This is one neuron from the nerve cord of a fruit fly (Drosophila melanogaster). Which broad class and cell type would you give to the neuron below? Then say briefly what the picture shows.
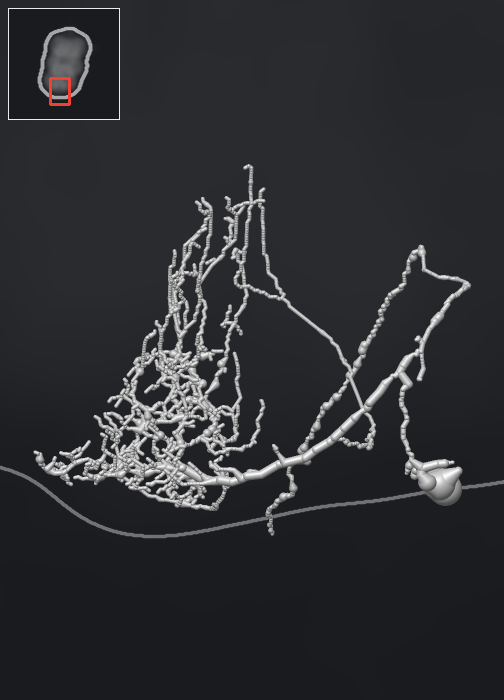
It is a nerve-cord intrinsic neuron. Its cell type is INXXX336. Dozens of branch ends can be seen. As drawn here it is about as wide as it is tall.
